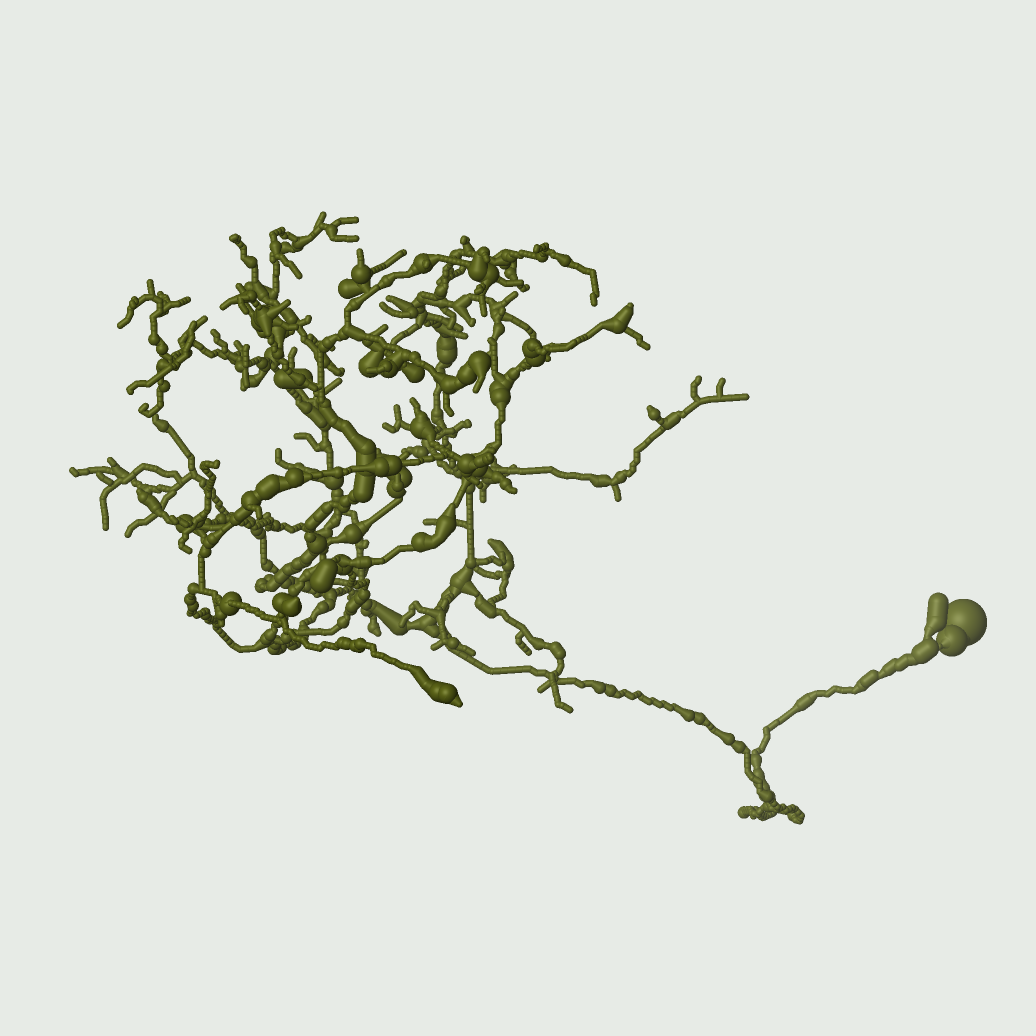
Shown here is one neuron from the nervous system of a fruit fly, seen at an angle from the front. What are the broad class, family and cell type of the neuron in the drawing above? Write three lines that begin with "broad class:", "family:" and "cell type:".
broad class: central-brain intrinsic neuron
family: hemilineage DM4_dorsal
cell type: SMP407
